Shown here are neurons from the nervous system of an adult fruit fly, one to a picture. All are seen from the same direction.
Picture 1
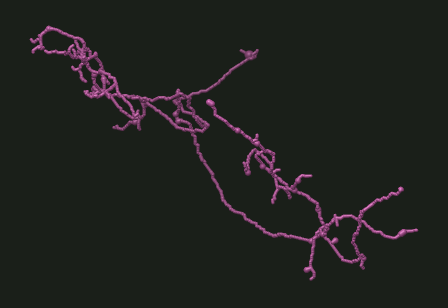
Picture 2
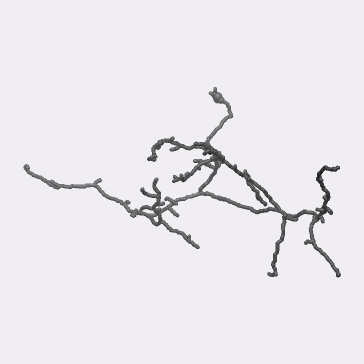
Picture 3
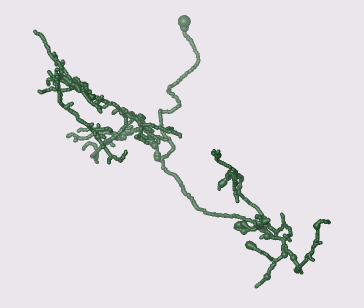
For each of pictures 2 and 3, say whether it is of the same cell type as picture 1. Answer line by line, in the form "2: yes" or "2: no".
2: no
3: yes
